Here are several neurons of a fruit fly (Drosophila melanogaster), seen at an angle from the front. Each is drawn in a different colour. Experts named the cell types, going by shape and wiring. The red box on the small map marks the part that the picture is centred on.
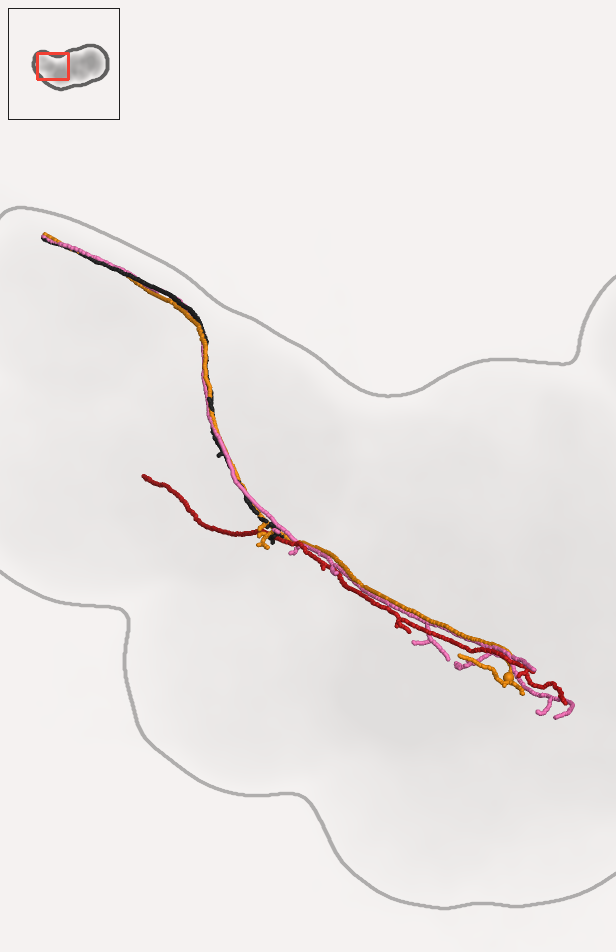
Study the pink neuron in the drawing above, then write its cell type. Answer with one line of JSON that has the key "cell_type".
{"cell_type": "SNpp01"}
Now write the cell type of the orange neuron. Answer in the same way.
{"cell_type": "SNpp03"}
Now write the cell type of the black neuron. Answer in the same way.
{"cell_type": "SNpp02"}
